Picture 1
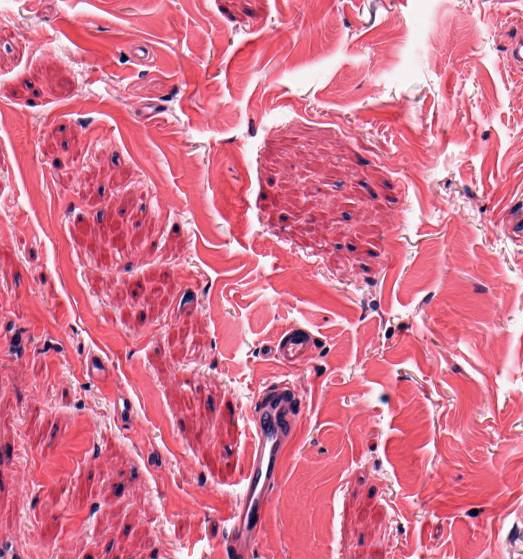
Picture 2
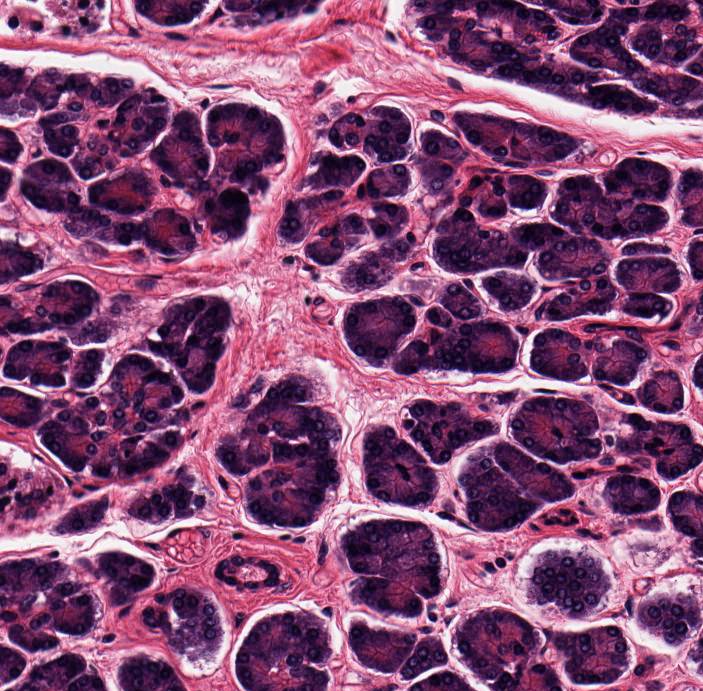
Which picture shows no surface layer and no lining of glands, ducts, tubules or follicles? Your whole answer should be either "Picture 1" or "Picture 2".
Picture 1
